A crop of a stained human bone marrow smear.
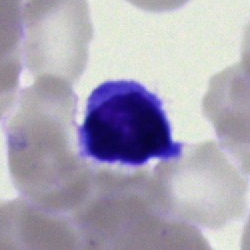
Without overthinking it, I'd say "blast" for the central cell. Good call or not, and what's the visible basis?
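The chromatin here stains very dark purple and looks dense, and no nucleoli can be seen. This cell is a lymphocyte, not a blast.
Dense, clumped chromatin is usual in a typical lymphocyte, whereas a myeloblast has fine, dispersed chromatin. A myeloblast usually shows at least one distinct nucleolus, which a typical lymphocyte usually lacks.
The nucleus filling almost the whole cell, inside a thin blue rim of cytoplasm, would fit either name.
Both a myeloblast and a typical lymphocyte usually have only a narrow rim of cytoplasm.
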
